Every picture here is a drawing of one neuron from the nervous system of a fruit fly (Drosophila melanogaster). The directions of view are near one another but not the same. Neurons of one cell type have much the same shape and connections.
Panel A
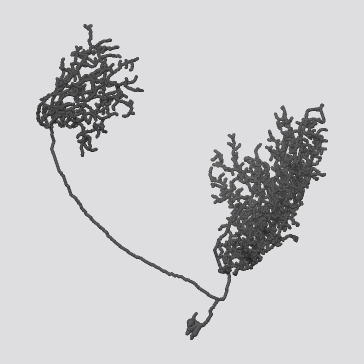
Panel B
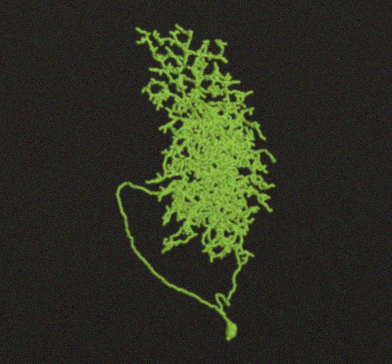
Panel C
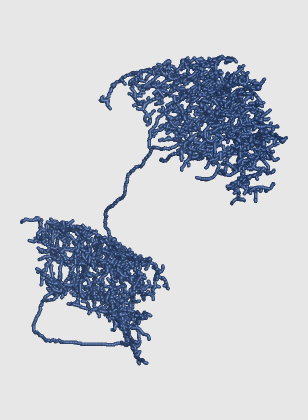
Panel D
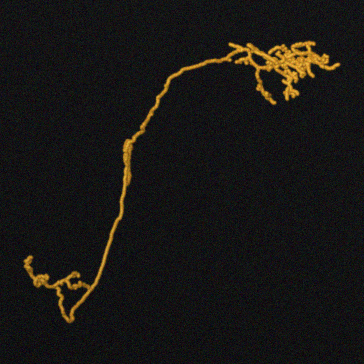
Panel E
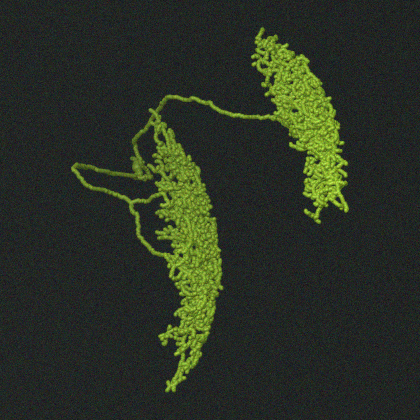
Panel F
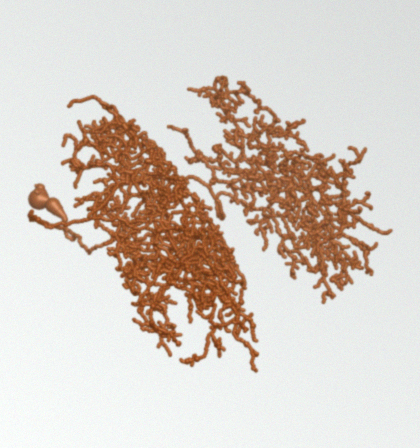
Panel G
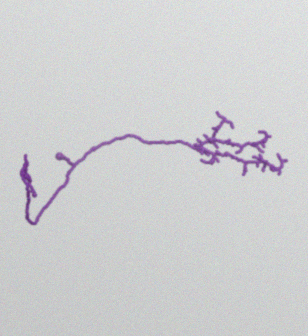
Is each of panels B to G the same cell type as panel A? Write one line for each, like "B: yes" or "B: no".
B: yes
C: yes
D: no
E: yes
F: yes
G: no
